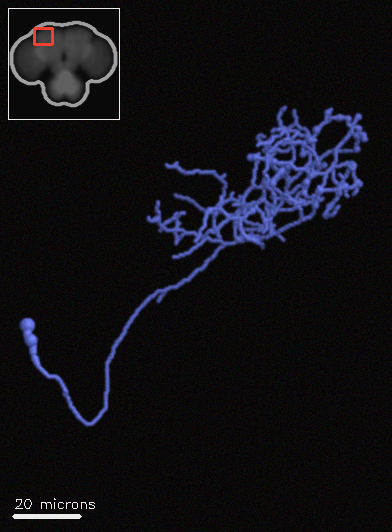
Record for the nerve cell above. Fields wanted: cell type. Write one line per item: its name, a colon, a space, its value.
cell type: SLP176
